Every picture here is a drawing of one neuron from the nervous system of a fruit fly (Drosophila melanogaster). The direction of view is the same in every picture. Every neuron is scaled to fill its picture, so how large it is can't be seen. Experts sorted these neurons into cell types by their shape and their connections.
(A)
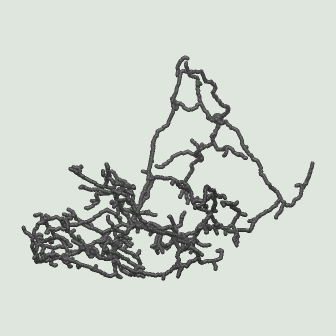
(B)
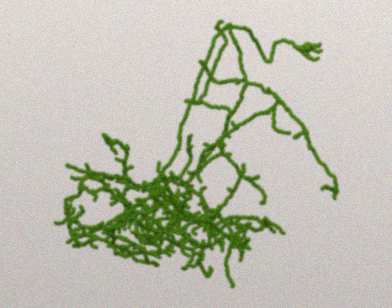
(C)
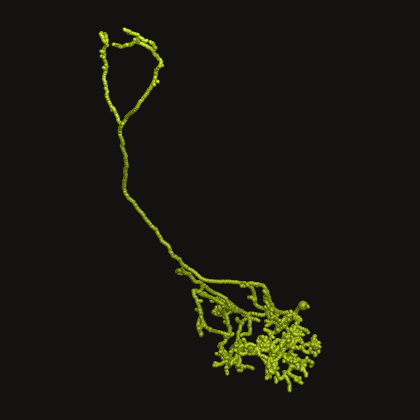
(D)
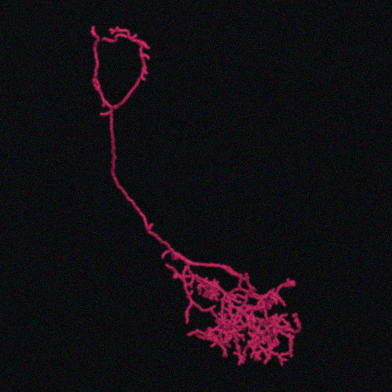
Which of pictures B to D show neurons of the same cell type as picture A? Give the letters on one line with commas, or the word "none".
B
